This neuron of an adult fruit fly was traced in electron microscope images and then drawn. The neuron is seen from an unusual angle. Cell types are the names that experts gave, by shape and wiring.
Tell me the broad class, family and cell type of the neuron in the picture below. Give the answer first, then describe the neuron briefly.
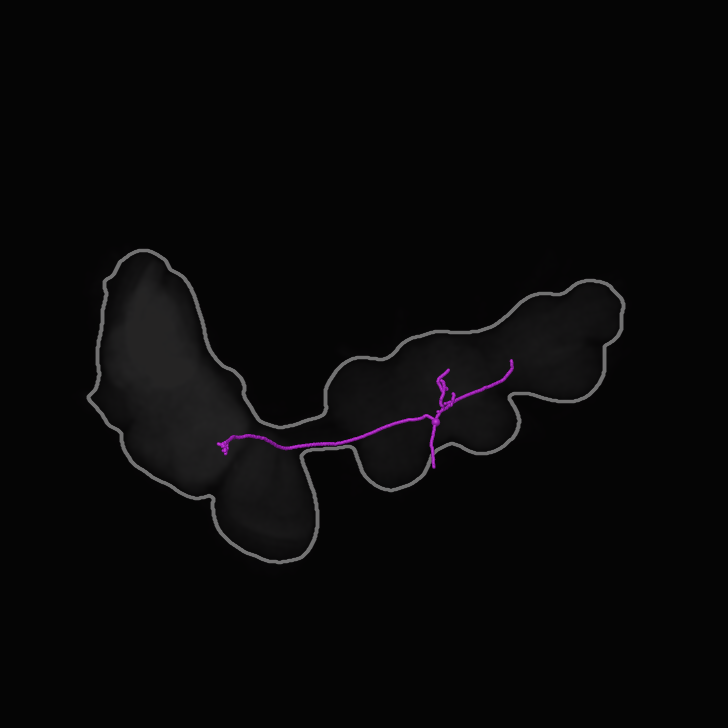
Its broad class is sensory neuron ascending to the brain. Its family is called class mechanosensory proprioceptive. It is of cell type SApp19. As drawn here it is more than twice as wide as it is tall.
